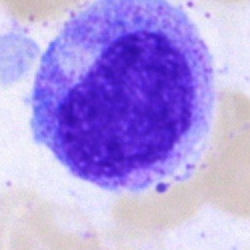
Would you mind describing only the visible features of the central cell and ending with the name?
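The nucleus is positioned off-centre toward the lower right, so the rim of cytoplasm is wider at the upper left. The cytoplasm stains blue and carries small purple-red granules scattered throughout. Beside the nucleus, at the upper left, lies a paler zone of cytoplasm. This cell is a myelocyte.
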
